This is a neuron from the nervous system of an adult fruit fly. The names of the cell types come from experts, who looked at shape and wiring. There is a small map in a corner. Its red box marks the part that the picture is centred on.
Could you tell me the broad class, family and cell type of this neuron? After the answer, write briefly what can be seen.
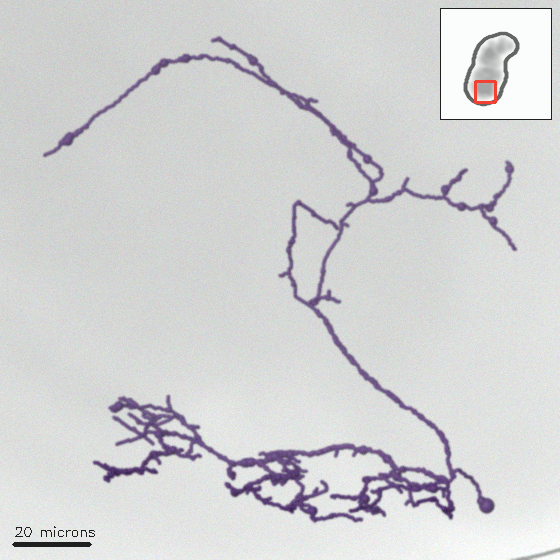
This is a visual projection neuron. Its family is MeVP. Its cell type is MeVP14. The cell body can be seen at the lower right of the picture. From top to bottom in the picture it spans about 130 microns. The picture shows dozens of branch ends.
